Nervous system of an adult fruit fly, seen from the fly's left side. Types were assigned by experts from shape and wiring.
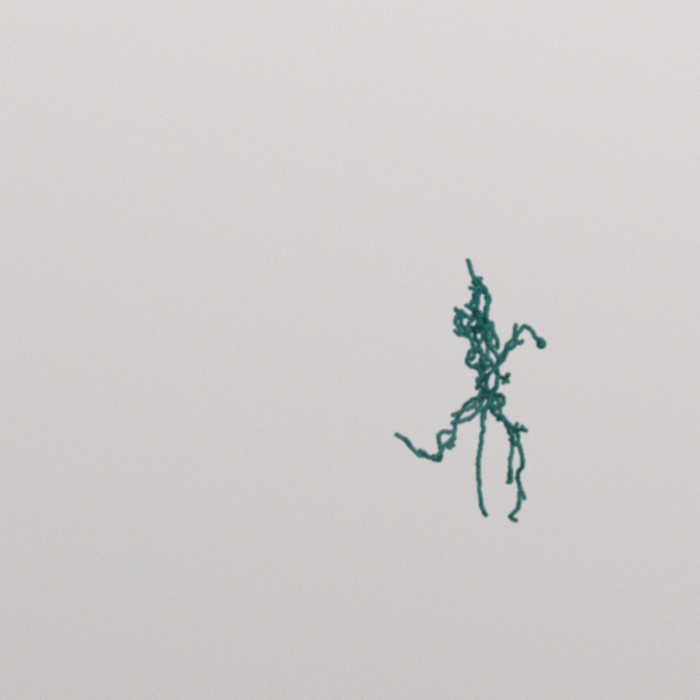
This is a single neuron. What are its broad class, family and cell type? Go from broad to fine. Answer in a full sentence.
A central-brain intrinsic neuron of hemilineage DM4_ventral, type CB3220.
